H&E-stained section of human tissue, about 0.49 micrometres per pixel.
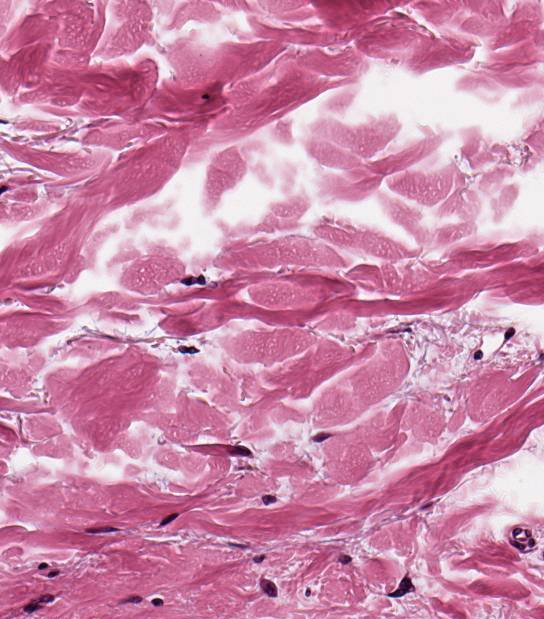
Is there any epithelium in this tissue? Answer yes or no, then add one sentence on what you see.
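No. No epithelium, glands or fat cells are present in the field.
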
